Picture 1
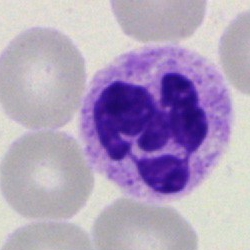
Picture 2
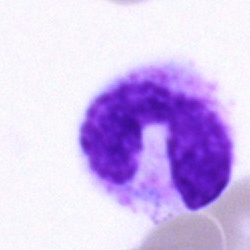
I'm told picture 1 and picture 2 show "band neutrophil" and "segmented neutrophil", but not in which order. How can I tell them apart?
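Both cells here are neutrophils: picture 1 shows the segmented neutrophil, picture 2 the band neutrophil. The band neutrophil's nucleus is curved into a horseshoe that opens toward the bottom of the picture, its right limb reaching further down than its left.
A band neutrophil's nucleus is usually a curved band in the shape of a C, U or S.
In the segmented neutrophil, the chromatin is dense, dark purple and clumped. Neither nucleus shows a nucleolus.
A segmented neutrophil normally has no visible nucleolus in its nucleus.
The segmented neutrophil's cytoplasm contains no vacuoles, and pale red cells without nuclei surround it, while in picture 2 a single pale, unstained-looking red cell lies against the band neutrophil's lower right edge.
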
